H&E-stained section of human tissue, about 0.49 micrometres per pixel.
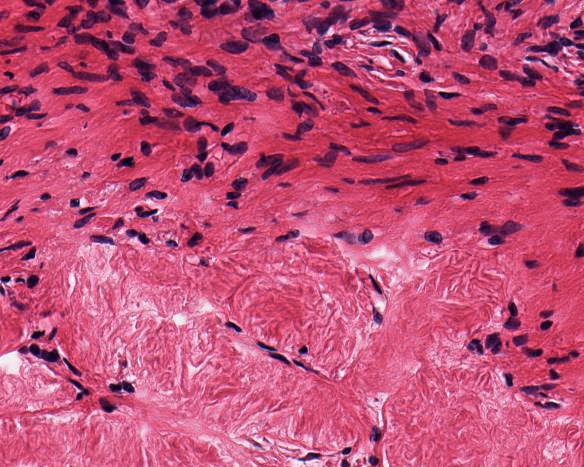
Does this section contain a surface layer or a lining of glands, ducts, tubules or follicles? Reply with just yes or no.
No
